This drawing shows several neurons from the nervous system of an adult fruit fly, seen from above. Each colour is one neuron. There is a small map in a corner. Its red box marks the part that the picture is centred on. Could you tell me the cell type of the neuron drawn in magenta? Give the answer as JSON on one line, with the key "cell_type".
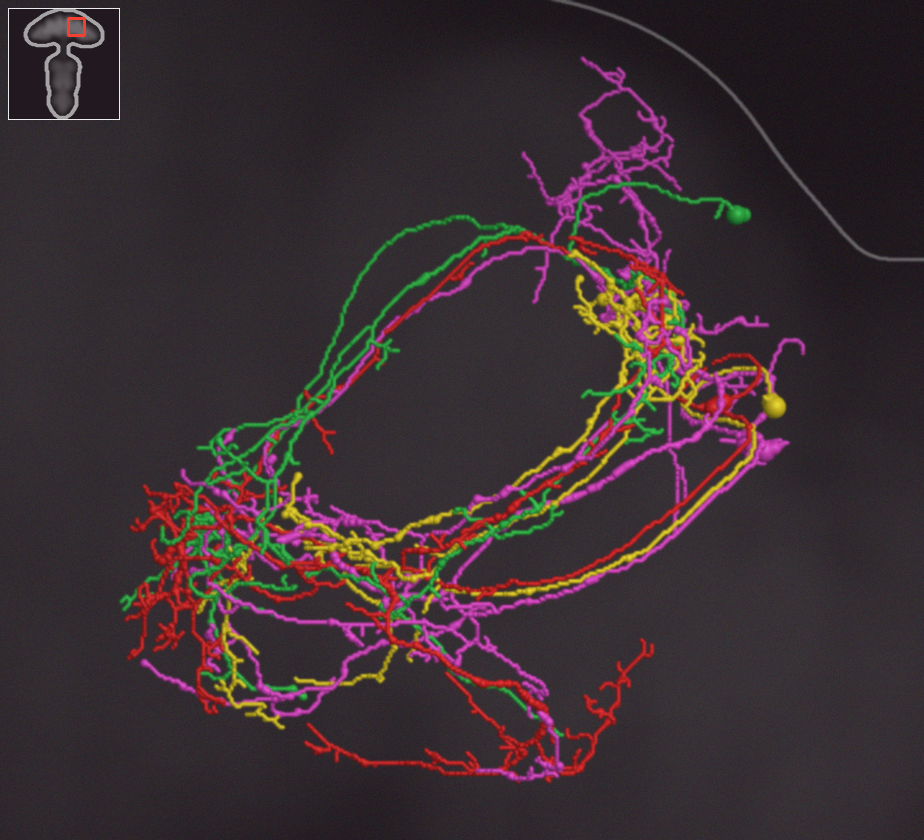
{"cell_type": "SLP076"}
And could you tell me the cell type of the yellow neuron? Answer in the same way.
{"cell_type": "SLP082"}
